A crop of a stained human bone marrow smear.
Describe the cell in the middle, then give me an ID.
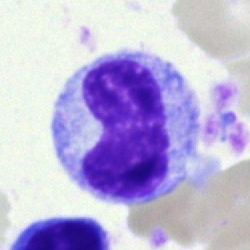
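A kidney-shaped nucleus, its indentation facing left, is positioned toward the right side of the cell. Its chromatin is dark purple and moderately clumped. Fine, faint lilac granules are present in the cytoplasm. The cell is a metamyelocyte.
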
